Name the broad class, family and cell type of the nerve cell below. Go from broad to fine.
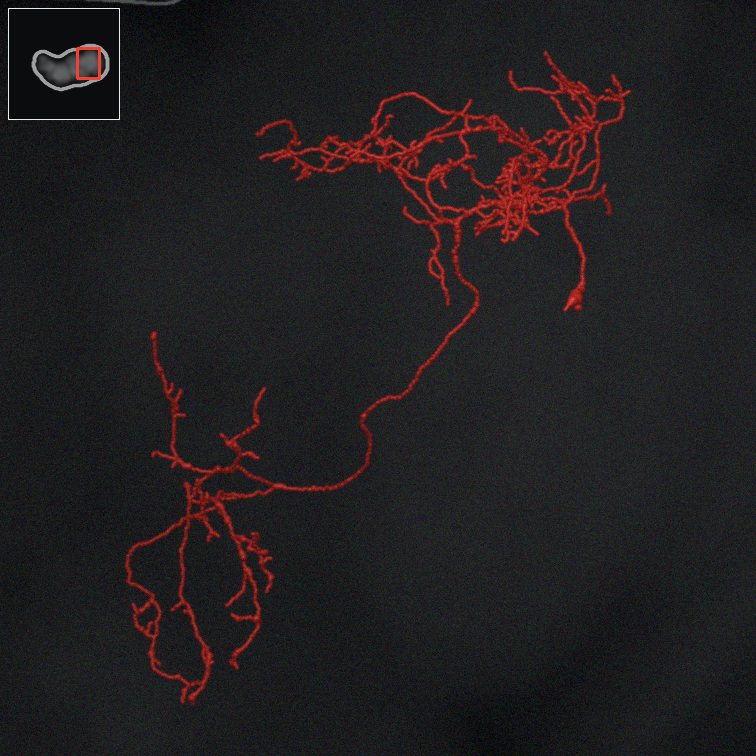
central-brain intrinsic neuron; hemilineage CREa2_ventral; SIP024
